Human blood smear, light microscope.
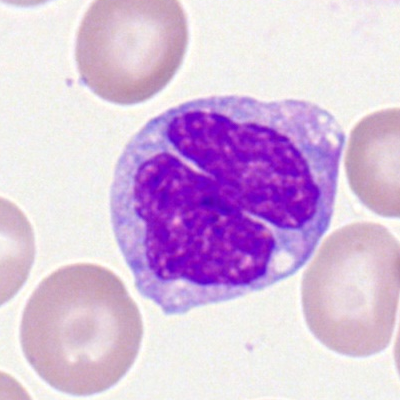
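Monocyte, the central cell. Its nucleus looks folded, a narrow pale cleft running diagonally from upper left to lower right. Purple chromatin, mottled with many small pale spots. Beside the nucleus's lower right edge, a small clear vacuole. Only faint, fine granules in the cytoplasm.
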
